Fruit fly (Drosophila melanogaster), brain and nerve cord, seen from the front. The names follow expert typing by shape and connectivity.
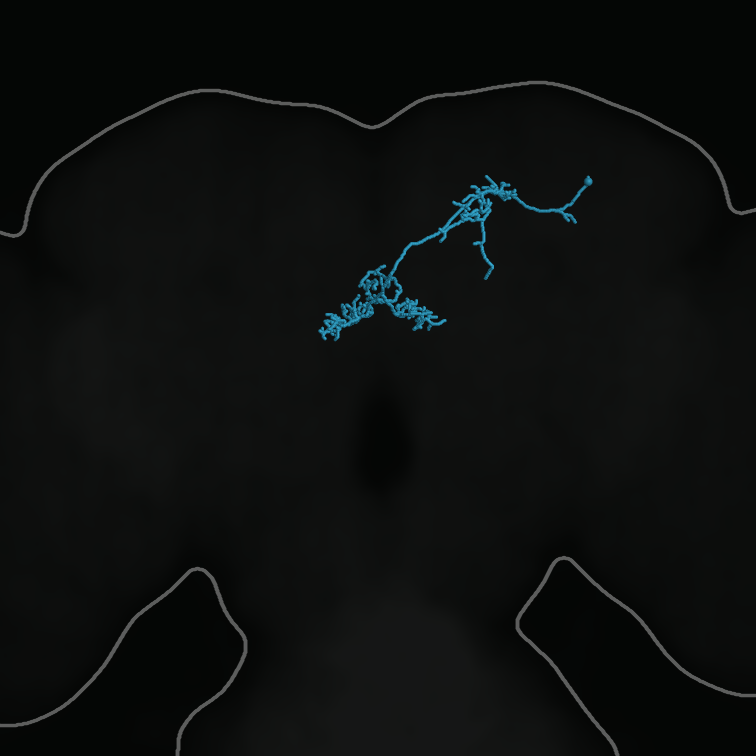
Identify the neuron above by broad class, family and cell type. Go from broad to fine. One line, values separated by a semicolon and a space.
central-brain intrinsic neuron; hemilineage DL1_dorsal; FB2M_a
